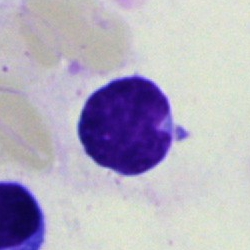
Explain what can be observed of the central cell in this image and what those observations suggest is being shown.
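Almost the whole cell is filled by the nucleus, leaving very little visible cytoplasm. The nucleus stains a deep dark purple throughout, and its chromatin is dense and mottled with darker patches. A small purple triangular knob sits at the right edge of the cell. The cell is a lymphocyte.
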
